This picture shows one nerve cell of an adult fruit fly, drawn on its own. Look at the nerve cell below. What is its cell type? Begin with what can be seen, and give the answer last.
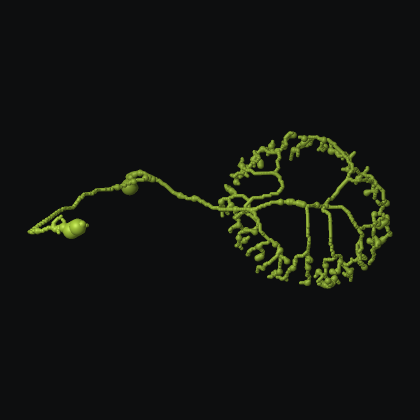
The picture shows dozens of branch ends. As drawn here it is wider than it is tall. It is a central-brain intrinsic neuron. It is of cell type ER2_c.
